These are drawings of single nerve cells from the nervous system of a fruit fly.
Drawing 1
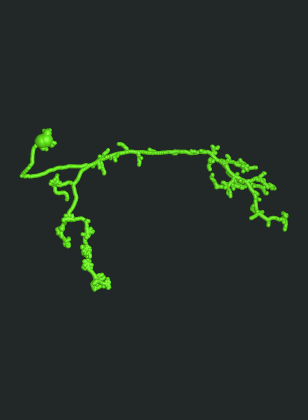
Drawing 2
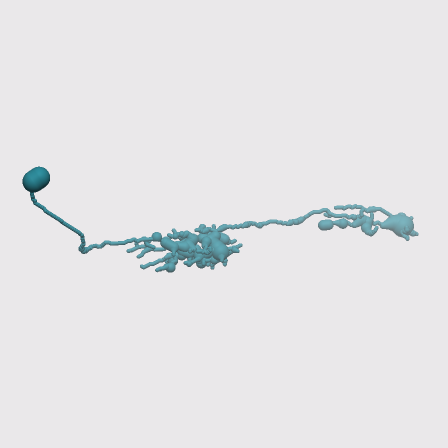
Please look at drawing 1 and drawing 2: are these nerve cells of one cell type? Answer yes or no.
no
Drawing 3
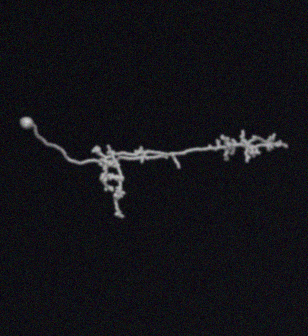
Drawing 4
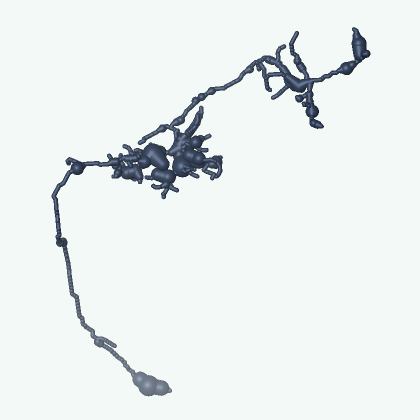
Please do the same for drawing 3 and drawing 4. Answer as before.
no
